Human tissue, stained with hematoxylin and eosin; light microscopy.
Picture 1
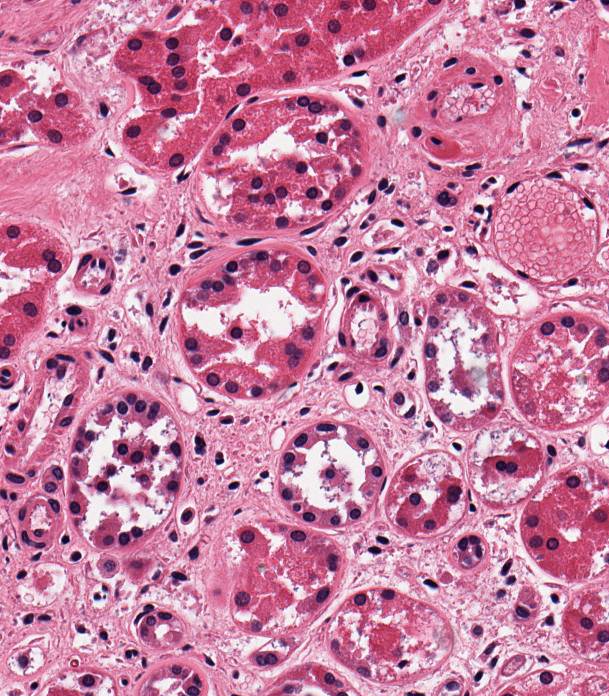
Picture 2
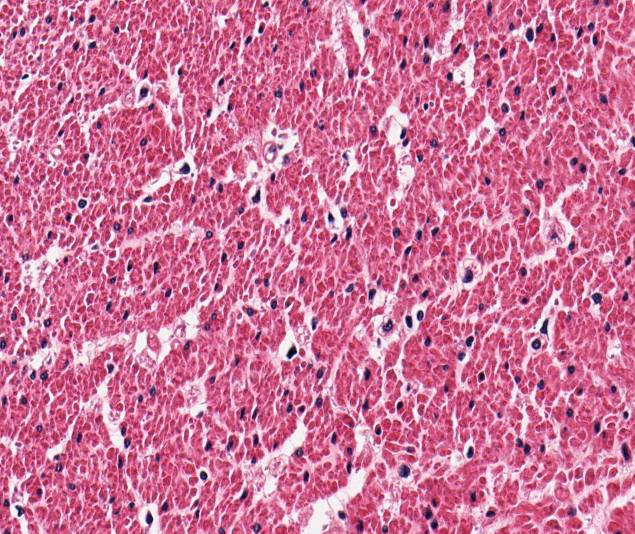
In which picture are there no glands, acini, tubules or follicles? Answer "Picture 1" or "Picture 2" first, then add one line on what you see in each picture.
Picture 2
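What picture 1 shows: The field is filled with round to oval tubular profiles cut in cross-section and separated by stroma.
What picture 2 shows: No epithelium, glands or tubules are seen anywhere in the field.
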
